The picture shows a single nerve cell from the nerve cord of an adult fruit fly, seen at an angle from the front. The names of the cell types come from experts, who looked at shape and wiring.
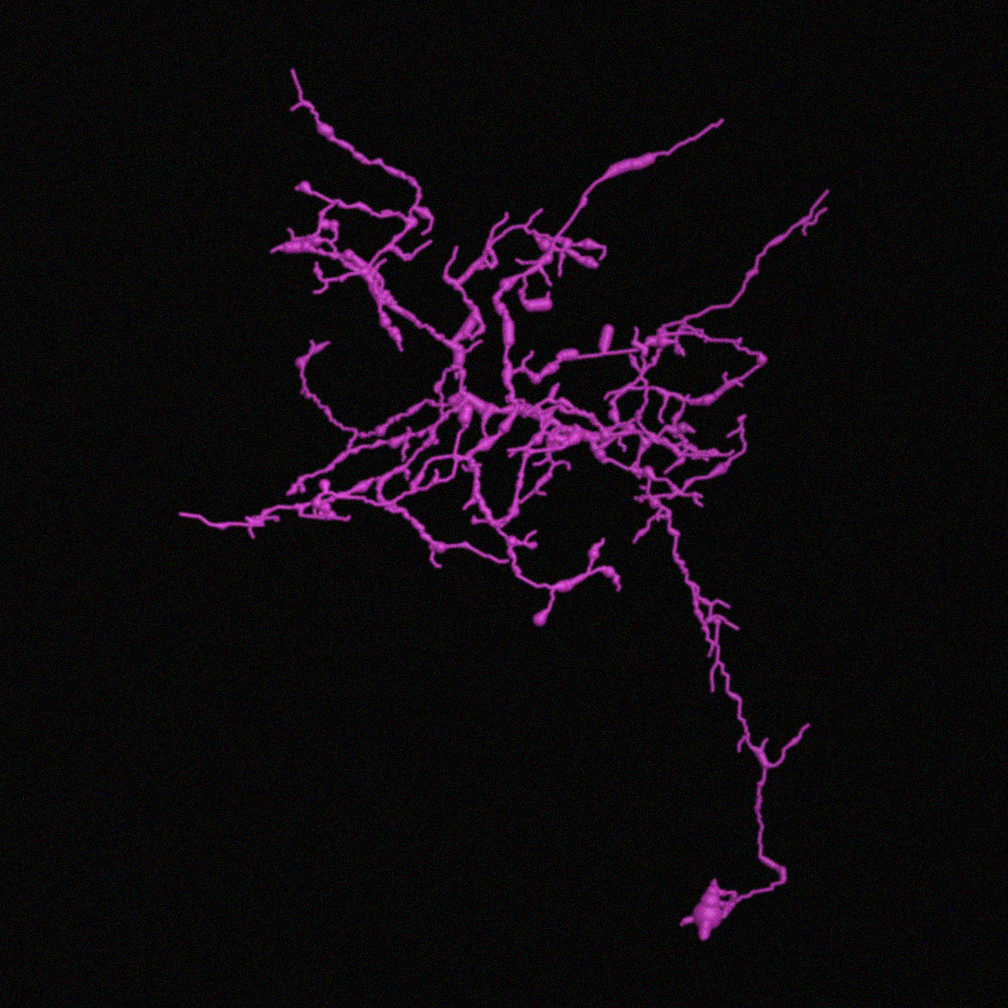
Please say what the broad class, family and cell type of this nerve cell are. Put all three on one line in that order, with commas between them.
nerve-cord intrinsic neuron, hemilineage 16B, IN16B092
